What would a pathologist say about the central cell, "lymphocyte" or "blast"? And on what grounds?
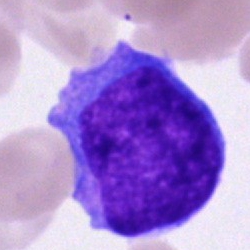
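Blast, not lymphocyte. Chromatin dark purple, finely mottled, with a few darker clumps.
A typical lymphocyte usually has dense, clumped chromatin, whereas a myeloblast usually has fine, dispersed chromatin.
The fine mottling here sides with the blast. Cytoplasm strong blue, lying mainly as a crescent on the left side of the nucleus. Left cell edge irregular, with small blunt projections.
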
